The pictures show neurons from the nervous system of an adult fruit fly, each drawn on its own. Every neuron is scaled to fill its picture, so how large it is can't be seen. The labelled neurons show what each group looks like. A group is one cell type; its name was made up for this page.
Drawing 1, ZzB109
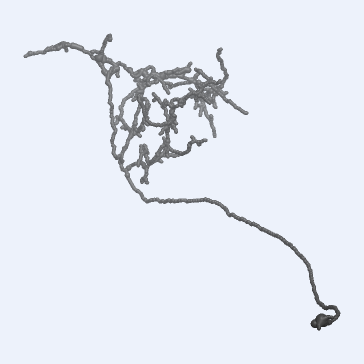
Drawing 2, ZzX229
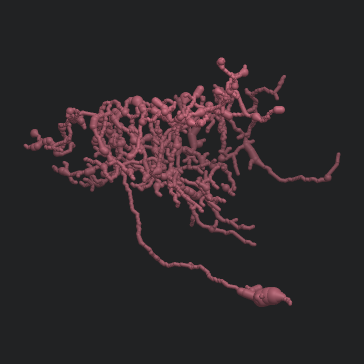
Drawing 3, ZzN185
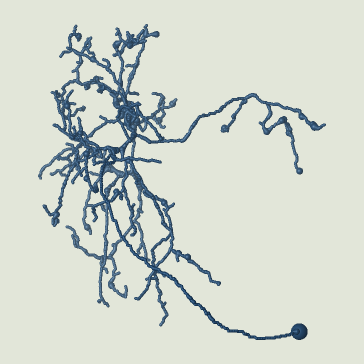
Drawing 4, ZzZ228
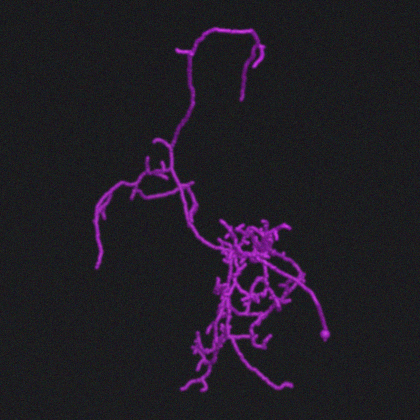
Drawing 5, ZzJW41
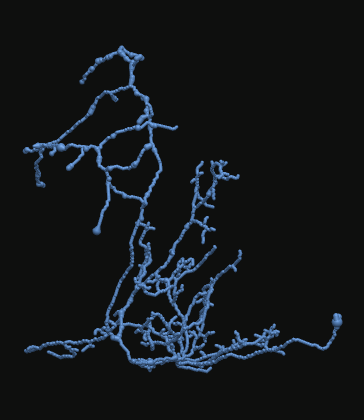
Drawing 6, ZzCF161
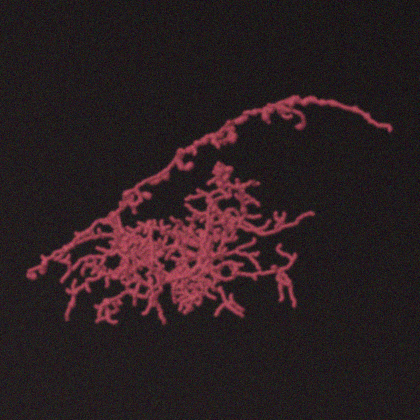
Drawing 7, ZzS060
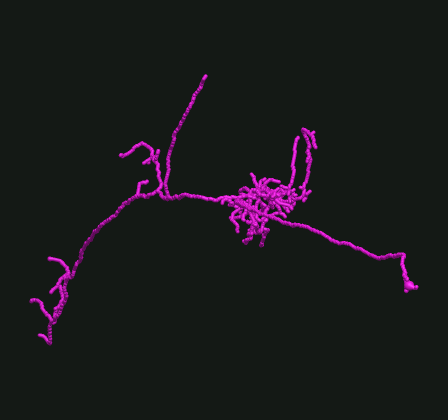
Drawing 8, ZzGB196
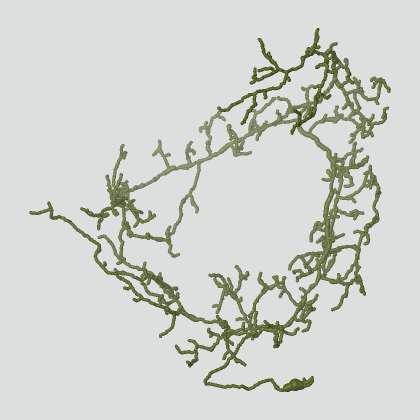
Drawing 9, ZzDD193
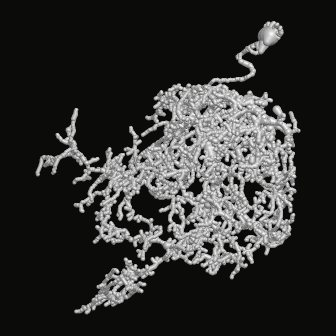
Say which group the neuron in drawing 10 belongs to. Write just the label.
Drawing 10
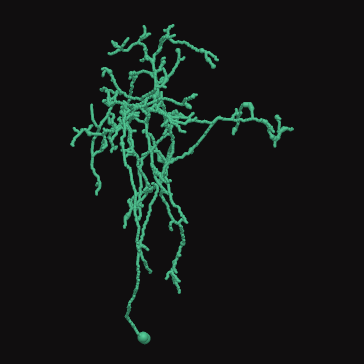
ZzN185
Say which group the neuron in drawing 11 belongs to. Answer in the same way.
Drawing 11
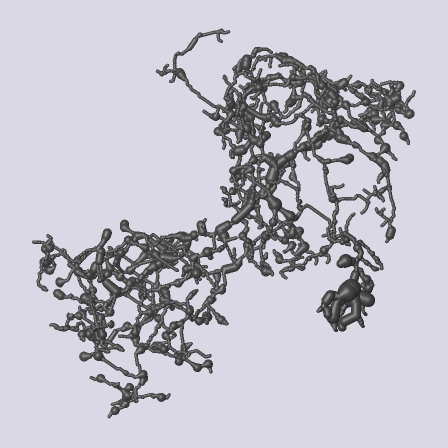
ZzX229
